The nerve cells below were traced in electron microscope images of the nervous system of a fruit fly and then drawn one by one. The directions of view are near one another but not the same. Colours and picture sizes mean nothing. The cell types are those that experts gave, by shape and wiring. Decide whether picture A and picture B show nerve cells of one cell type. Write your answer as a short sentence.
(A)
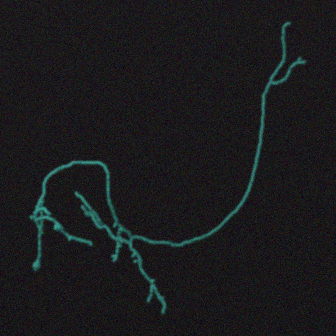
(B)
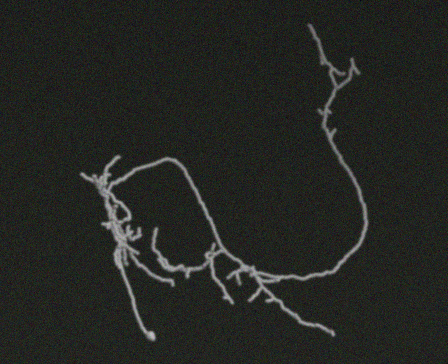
They are of the same cell type.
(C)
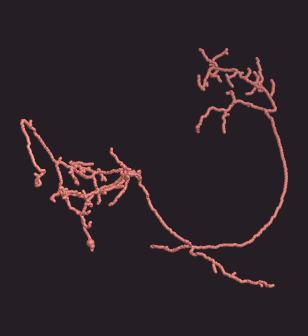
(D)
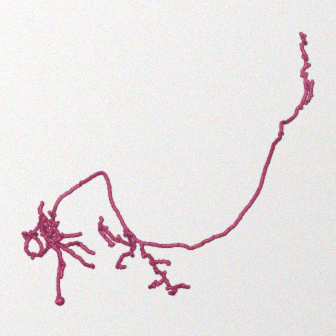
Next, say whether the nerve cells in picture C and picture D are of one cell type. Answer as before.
They are of different cell types.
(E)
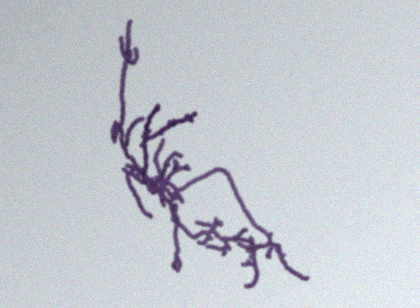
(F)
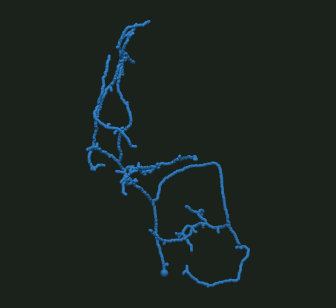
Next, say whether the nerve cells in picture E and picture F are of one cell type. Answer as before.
They are of the same cell type.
